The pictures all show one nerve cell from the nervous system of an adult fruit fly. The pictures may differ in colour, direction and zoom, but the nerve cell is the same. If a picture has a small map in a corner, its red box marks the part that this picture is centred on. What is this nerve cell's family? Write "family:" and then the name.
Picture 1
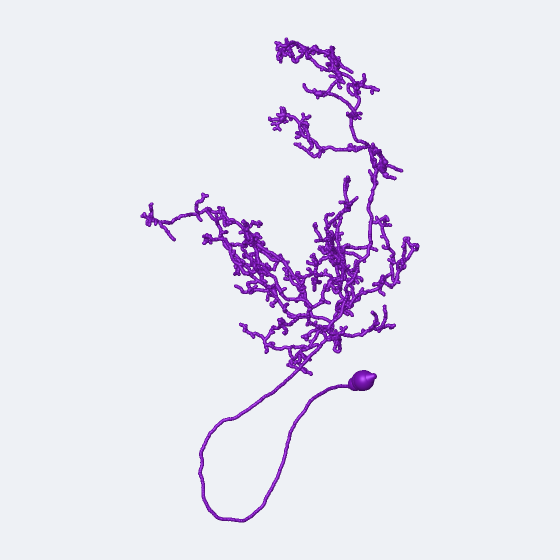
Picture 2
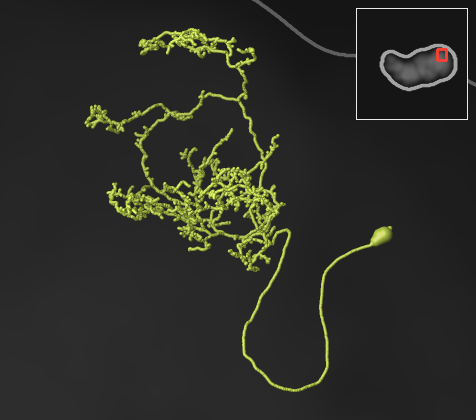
family: hemilineage LHl4_dorsal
